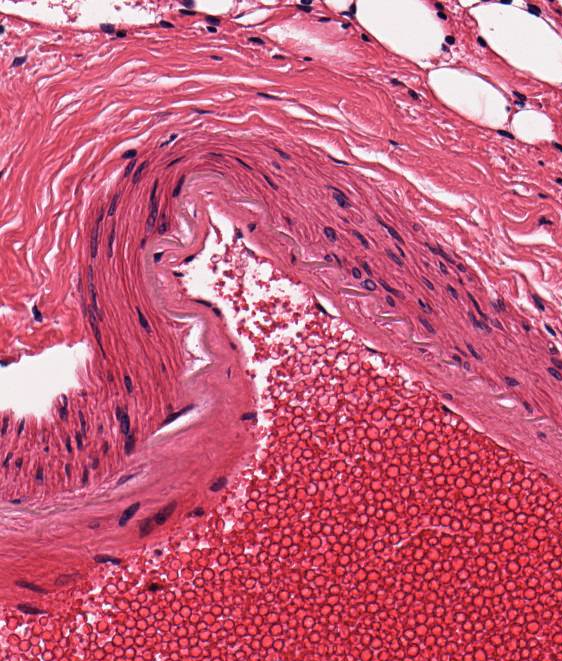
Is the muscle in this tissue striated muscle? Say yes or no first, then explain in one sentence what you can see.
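No. In the wall at the left, smooth muscle cells have elongated, cigar-shaped dark nuclei that lie along the curve of the wall.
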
